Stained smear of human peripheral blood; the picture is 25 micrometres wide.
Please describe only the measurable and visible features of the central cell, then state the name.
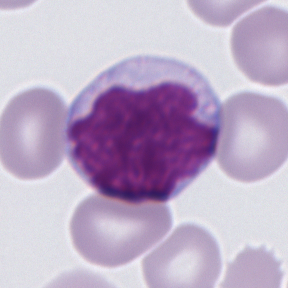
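First, the nucleus: it sits in the lower part of the cell, its bottom edge almost at the cell margin, and its upper edge is wavy with several shallow notches. Next, the chromatin is dark purple and clumped, with paler streaks between the clumps. Then the cytoplasm, which is pale greyish blue and forms its widest band above the nucleus. As for size, the cell is about 14 micrometres across and the nucleus about 13 by 10 micrometres, filling about 70% of the cell's area. Last, the name: large granular lymphocyte.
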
